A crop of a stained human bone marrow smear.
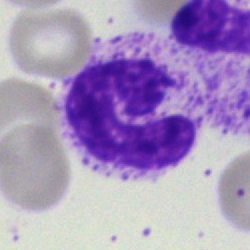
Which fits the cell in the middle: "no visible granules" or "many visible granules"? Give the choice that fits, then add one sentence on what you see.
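Many visible granules. The cytoplasm is scattered with many small purple granules.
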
